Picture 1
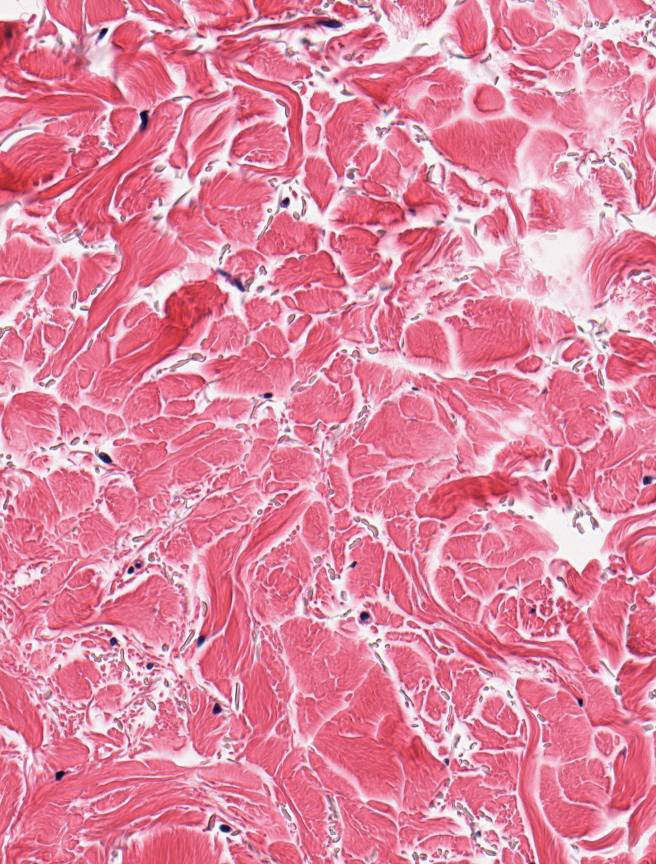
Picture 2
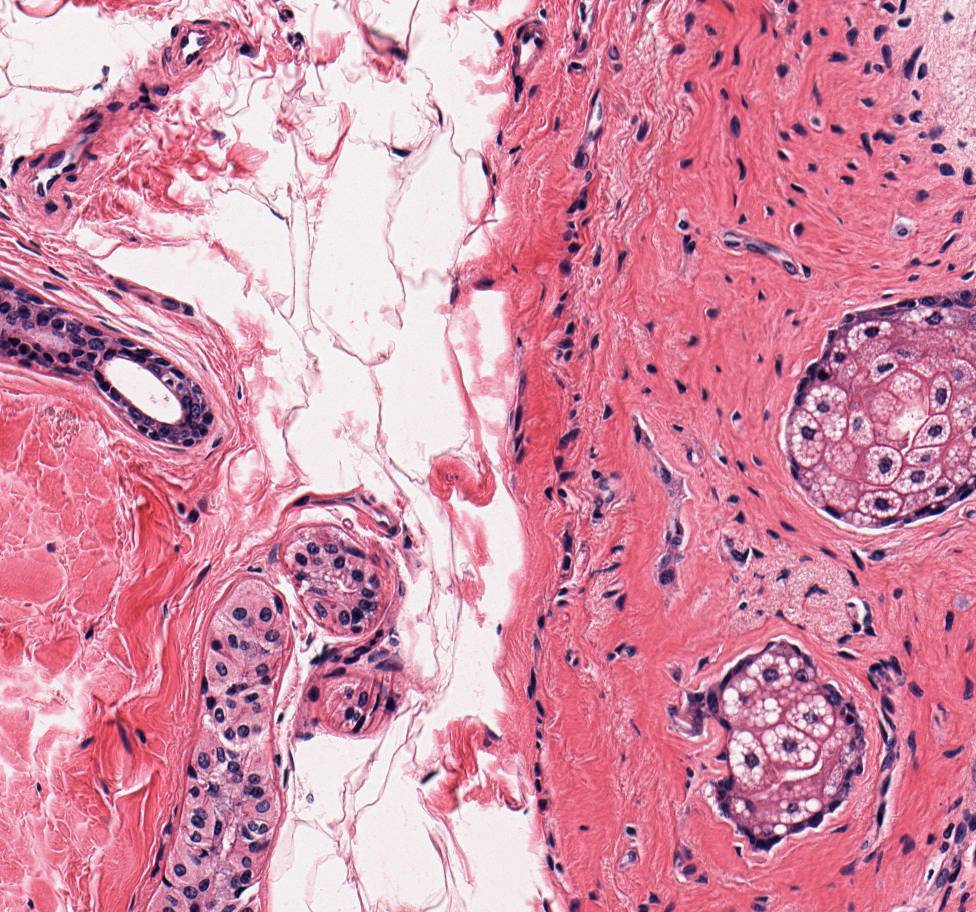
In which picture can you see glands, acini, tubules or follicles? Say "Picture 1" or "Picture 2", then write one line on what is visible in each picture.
Picture 2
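What picture 1 shows: No epithelium or glands are present anywhere in the field.
What picture 2 shows: A pale, loosely textured vertical band left of centre separates dense pink tissue on the right from tubular structures on the left.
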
